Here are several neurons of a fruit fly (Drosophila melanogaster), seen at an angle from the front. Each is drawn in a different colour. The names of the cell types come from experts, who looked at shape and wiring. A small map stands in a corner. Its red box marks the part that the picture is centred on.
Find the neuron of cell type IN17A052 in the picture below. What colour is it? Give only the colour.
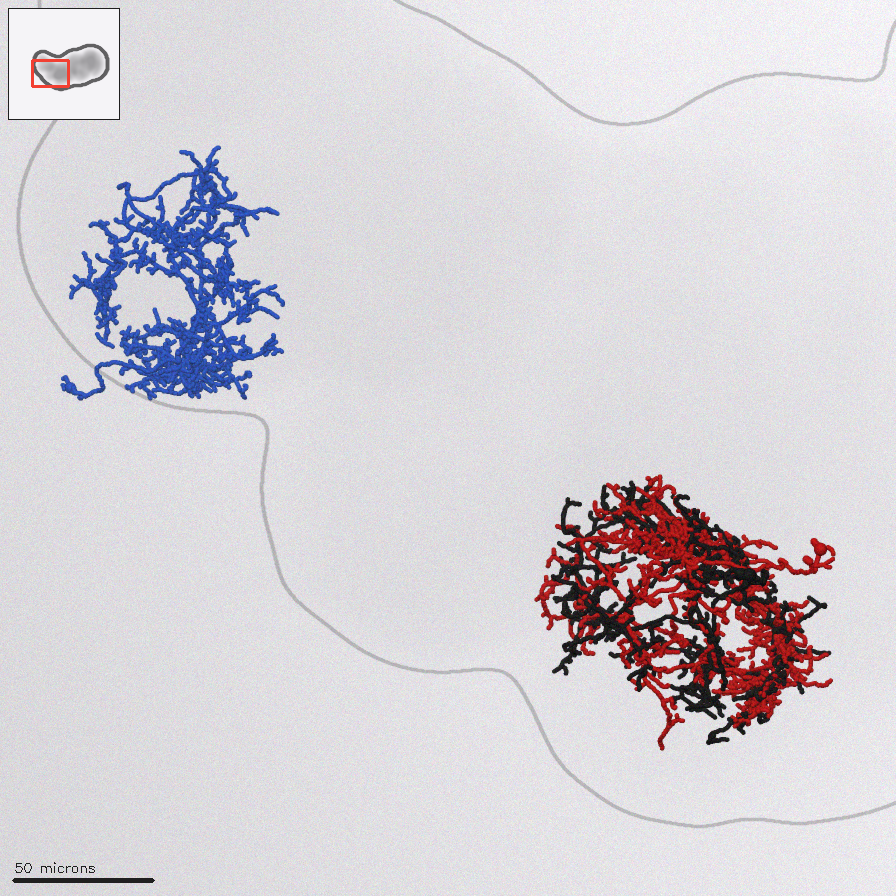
black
